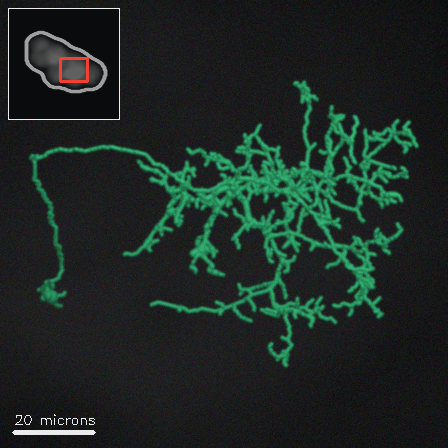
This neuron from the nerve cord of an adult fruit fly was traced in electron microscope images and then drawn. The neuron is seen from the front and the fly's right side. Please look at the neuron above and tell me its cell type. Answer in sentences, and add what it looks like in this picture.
The cell type is IN21A035. This is a nerve-cord intrinsic neuron. From left to right in the picture it spans about 95 microns. More than a hundred branch ends can be seen.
